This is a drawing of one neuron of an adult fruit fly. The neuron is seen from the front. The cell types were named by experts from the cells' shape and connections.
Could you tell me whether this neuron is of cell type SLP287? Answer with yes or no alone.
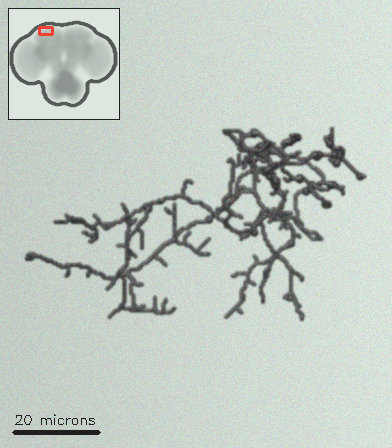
no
